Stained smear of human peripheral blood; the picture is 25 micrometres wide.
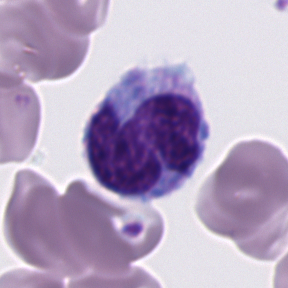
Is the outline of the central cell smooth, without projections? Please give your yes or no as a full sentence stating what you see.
No, the cell lacks a smooth edge; its outline is rough.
